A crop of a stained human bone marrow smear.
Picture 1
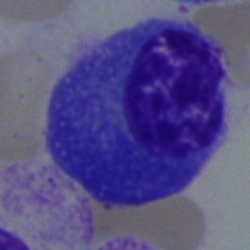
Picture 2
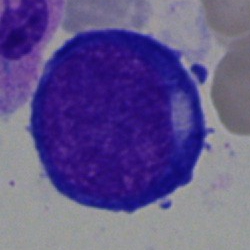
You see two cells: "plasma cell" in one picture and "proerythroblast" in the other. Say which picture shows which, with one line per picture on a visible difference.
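Picture 1 is a plasma cell. The cytoplasm is abundant and stained a deep blue.
Picture 2 is a proerythroblast. The cytoplasm is a narrow rim of deep blue.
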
